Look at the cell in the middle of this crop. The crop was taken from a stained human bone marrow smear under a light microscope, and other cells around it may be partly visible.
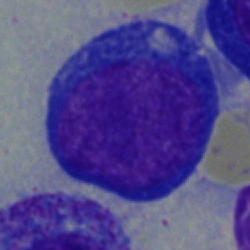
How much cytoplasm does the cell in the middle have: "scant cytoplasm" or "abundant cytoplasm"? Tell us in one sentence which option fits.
Around its nucleus, the cell has no more than a narrow rim of cytoplasm.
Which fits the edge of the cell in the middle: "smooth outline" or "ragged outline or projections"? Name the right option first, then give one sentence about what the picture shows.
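Smooth outline. The cell has a round, smooth outline.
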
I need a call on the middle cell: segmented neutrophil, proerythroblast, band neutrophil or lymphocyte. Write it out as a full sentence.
On this slide crop, the central cell is a proerythroblast.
